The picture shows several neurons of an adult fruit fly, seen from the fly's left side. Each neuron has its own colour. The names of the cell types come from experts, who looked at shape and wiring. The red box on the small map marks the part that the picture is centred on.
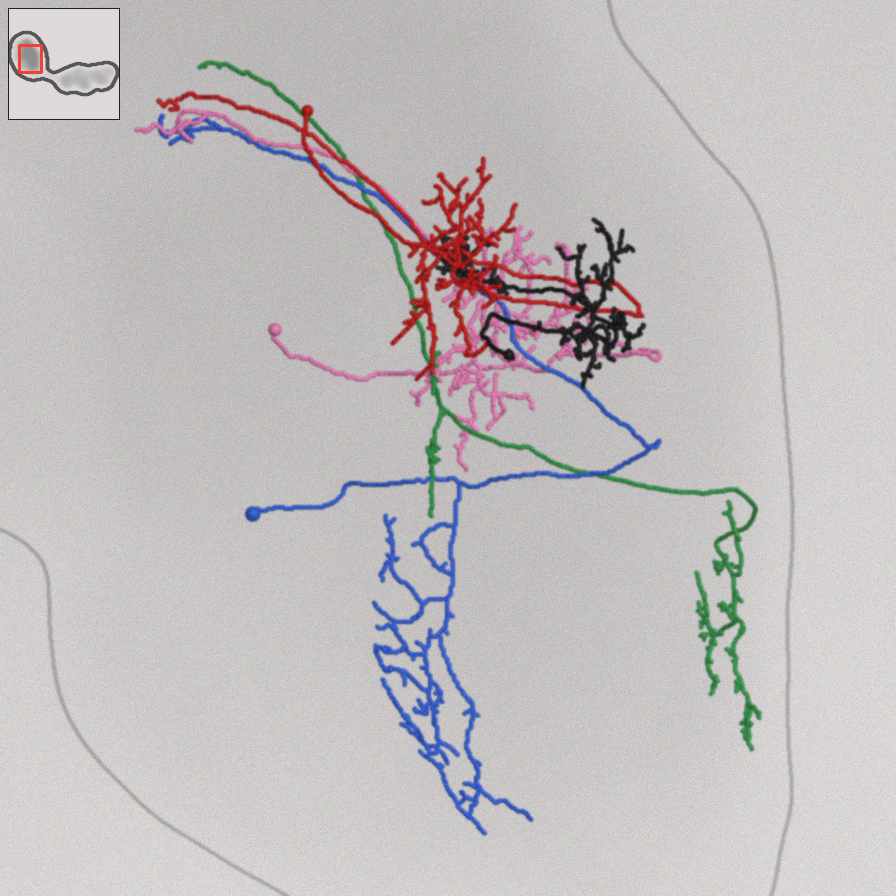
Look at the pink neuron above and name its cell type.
MeTu4c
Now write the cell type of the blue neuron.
MeTu4d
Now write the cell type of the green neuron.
MeTu4f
